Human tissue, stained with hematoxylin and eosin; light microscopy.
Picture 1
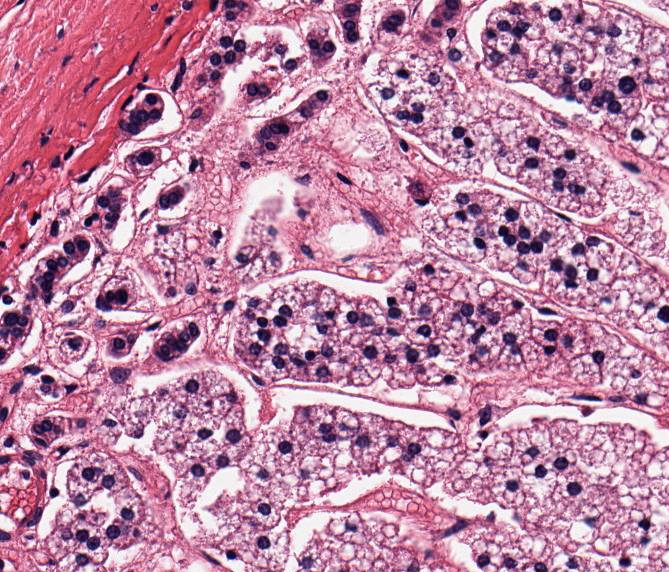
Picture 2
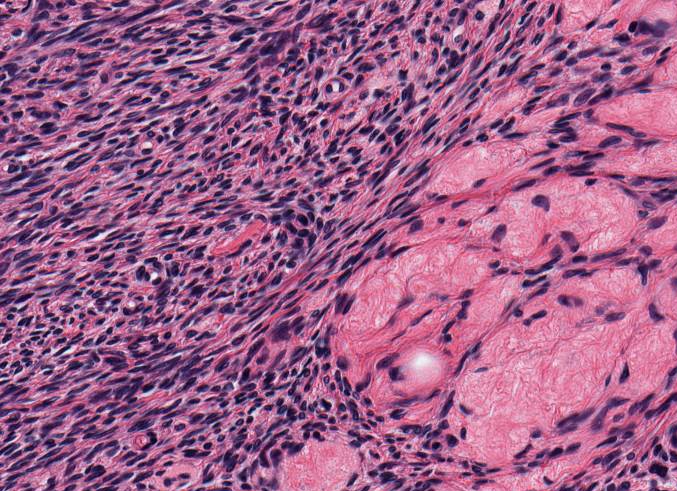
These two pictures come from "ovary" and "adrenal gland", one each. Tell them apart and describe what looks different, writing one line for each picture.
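The field in picture 1 comes from the adrenal gland. The nuclei of the foamy cells are small, round and darkly stained.
The field in picture 2 comes from the ovary. The spindle cells in the cellular area have elongated, darkly staining nuclei with scant cytoplasm.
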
